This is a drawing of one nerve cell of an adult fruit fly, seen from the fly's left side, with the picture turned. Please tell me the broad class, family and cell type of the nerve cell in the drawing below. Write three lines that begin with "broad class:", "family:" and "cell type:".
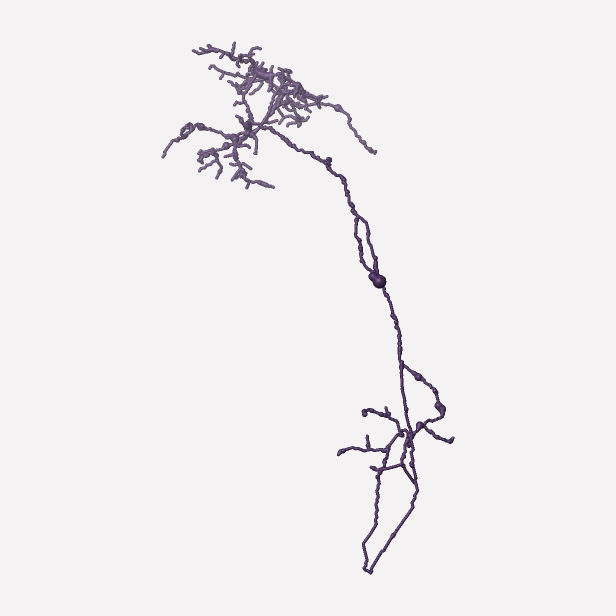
broad class: optic-lobe intrinsic neuron
family: MeLo
cell type: MeLo3a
